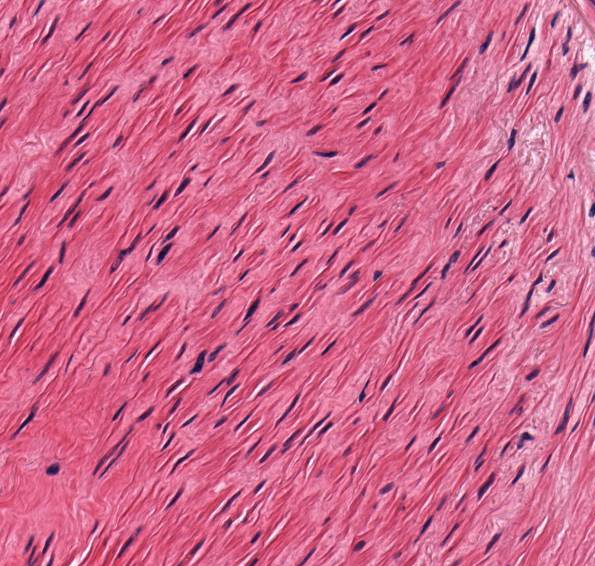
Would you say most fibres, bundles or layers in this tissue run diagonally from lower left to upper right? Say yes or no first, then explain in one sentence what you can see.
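Yes. Across the whole field, spindle cells and fibres run in parallel sweeping bundles oriented obliquely from lower left to upper right.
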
